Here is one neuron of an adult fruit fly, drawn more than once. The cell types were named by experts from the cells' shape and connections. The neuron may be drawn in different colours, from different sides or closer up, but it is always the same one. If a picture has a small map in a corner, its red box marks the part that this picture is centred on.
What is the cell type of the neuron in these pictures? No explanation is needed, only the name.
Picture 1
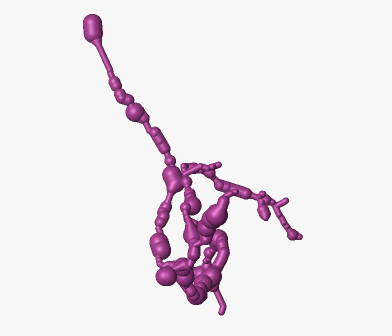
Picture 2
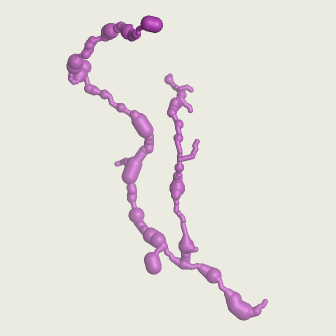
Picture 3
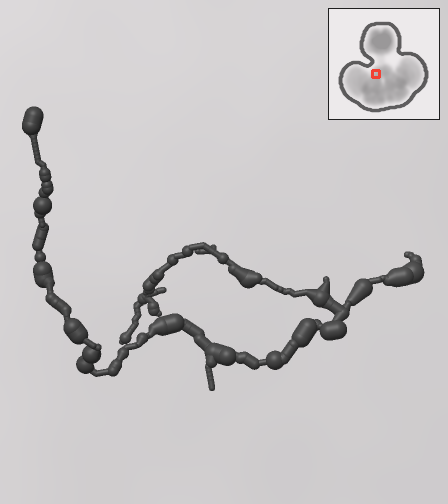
aPhM1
